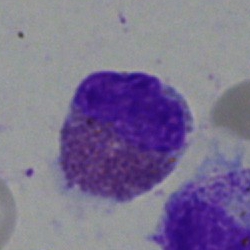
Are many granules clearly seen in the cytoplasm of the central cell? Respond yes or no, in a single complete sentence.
Yes, the cytoplasm of this cell holds many visible granules.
